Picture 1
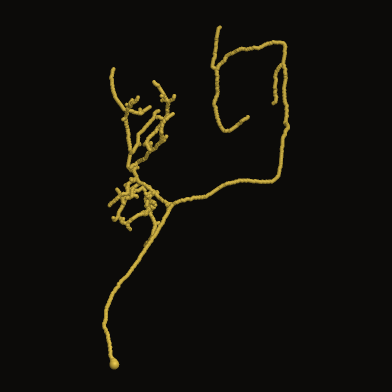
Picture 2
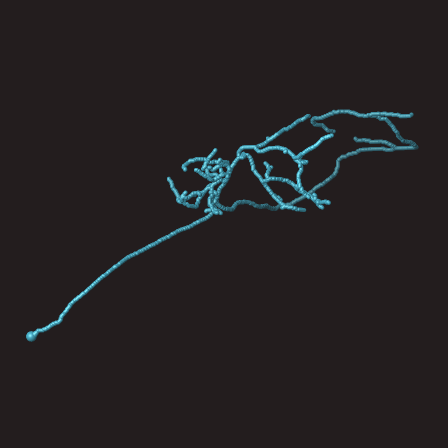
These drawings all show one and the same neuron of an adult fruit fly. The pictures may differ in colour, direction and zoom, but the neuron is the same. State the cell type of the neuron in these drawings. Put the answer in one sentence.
The cell type is IN07B098.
